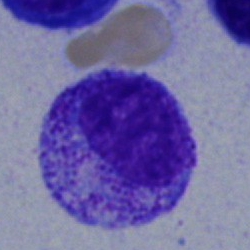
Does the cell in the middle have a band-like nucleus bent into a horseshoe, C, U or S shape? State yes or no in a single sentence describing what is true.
No, it is a compact round or oval mass that the nucleus forms.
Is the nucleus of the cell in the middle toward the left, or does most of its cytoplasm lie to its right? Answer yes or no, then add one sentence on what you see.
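No. The nucleus lies off-centre toward the upper right of the cell.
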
